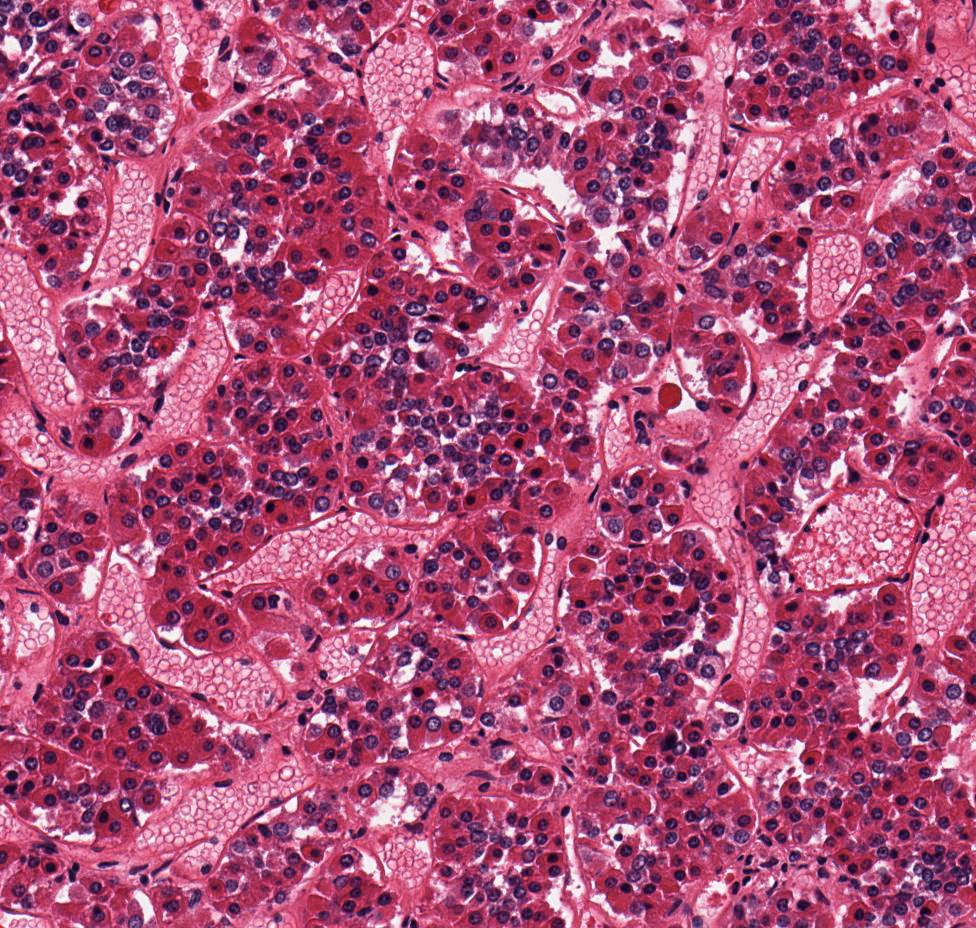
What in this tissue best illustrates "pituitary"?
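The tissue is pituitary. Item one: throughout the field, cells form rounded nests and cords between winding vascular channels.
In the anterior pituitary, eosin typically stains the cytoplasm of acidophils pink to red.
Item two, which fits that: many nest cells have intensely red, eosinophilic cytoplasm.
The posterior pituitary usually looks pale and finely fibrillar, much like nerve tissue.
Item three, which does not match that look: this field is nests and cords throughout. Also noted: round, fairly uniform nuclei and scant, thin stromal strands.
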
